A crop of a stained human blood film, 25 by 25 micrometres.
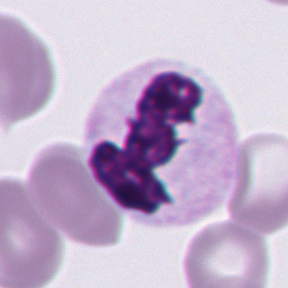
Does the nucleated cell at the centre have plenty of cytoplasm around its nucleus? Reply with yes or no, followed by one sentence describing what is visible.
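Yes. The cytoplasm is abundant and pale pinkish-lilac.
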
